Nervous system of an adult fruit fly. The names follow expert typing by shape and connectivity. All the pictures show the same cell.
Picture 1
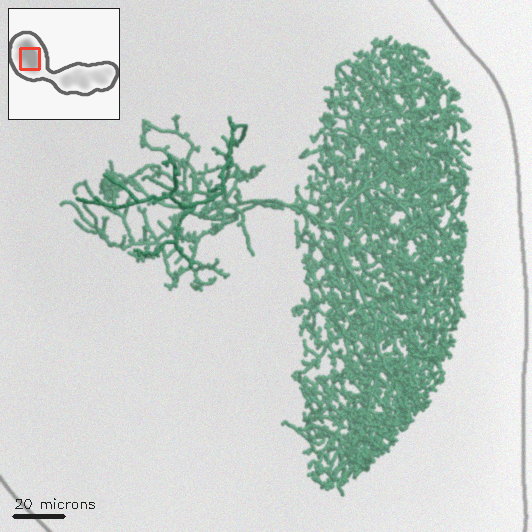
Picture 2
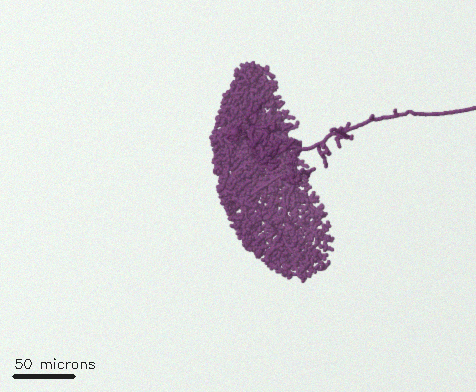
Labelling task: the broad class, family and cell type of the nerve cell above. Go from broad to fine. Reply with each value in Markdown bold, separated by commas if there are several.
**visual projection neuron**, **hemilineage VLPl2_lateral**, **LT62**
